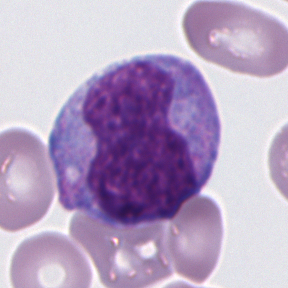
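Atypical promyelocyte in the centre. Its nucleus is irregular and folded, notched along its sides, and takes up about 60% of the cell's area. The chromatin is loose and lacy, not densely clumped. Fine, dust-like pinkish-lilac granules lie in the cytoplasm, and a small pale vacuole-like spot sits in it at the lower left.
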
